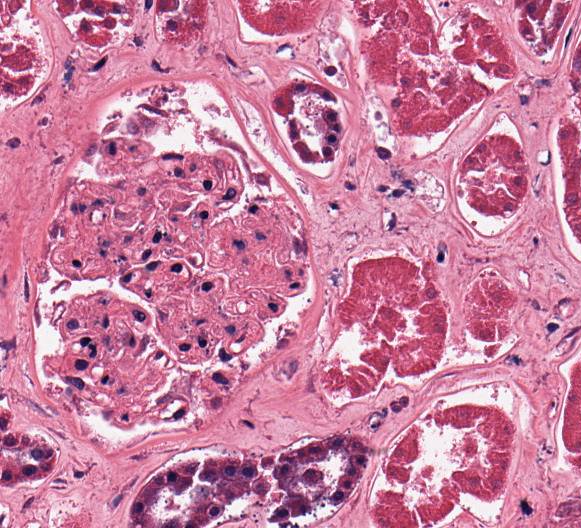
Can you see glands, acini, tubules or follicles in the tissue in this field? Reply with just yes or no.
Yes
